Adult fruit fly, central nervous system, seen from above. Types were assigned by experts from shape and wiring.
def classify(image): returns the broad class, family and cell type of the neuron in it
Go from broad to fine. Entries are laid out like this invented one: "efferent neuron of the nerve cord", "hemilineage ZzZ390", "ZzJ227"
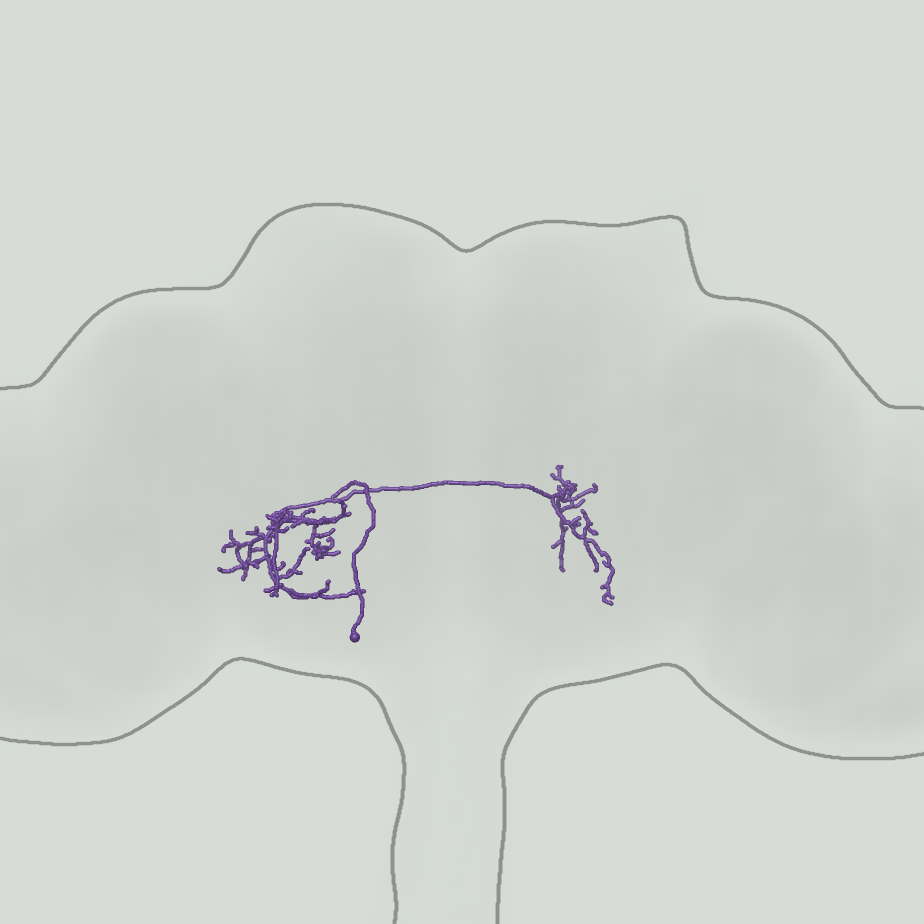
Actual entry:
"central-brain intrinsic neuron", "hemilineage VLPp2", "CB4103"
